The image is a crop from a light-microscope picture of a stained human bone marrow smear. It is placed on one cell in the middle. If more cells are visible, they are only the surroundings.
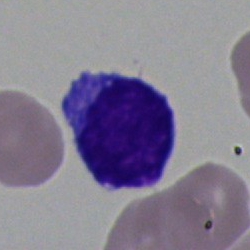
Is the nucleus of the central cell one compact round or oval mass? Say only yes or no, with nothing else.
Yes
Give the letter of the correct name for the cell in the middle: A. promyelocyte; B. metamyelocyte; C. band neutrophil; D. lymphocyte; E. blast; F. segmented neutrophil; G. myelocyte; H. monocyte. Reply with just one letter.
E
